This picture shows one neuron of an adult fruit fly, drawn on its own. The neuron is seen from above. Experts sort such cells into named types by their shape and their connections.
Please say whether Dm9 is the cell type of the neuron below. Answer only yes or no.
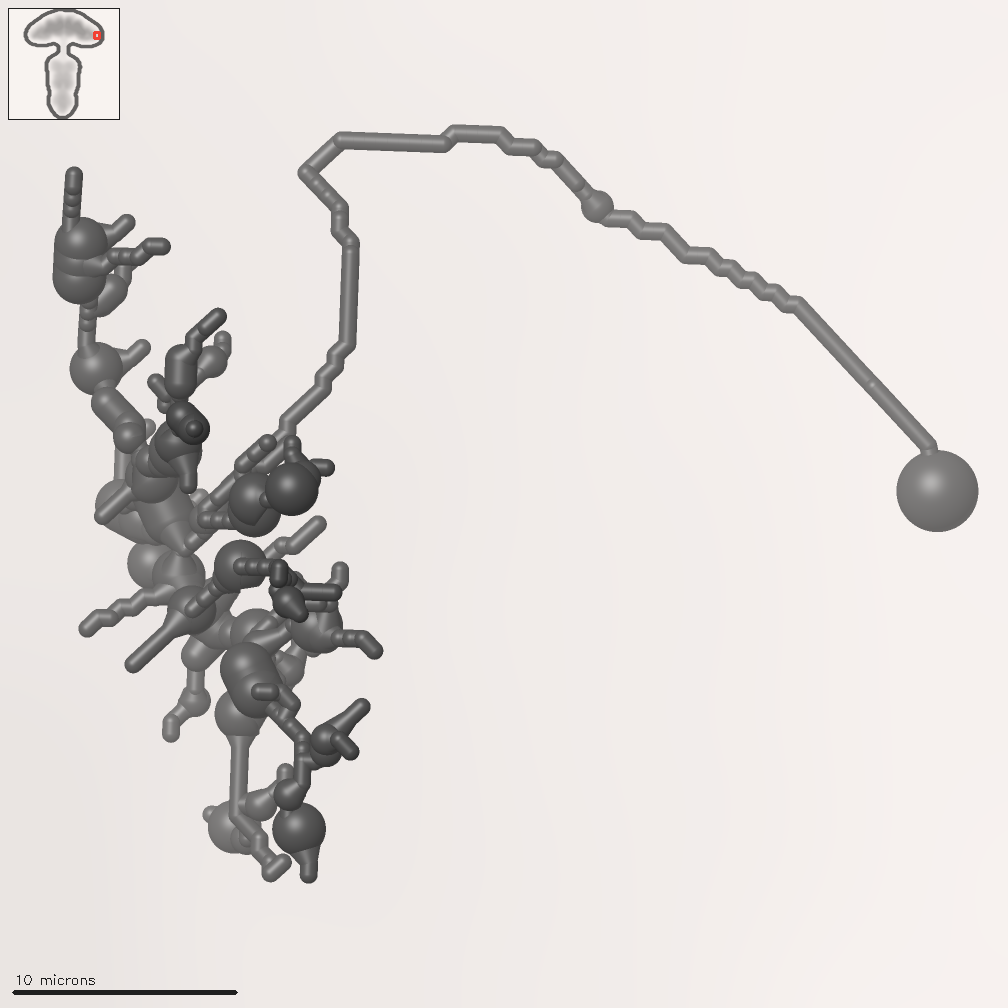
no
